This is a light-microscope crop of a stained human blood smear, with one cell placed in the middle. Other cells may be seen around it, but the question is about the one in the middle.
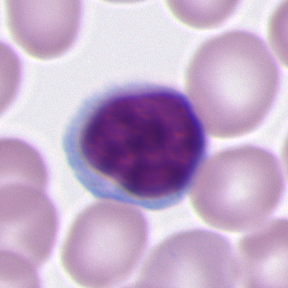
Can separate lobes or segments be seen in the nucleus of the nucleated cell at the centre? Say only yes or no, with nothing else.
No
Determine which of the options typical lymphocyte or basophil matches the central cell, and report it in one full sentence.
Centred in the crop is a typical lymphocyte.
